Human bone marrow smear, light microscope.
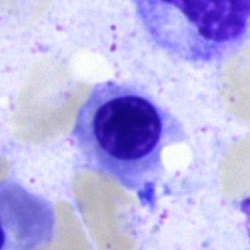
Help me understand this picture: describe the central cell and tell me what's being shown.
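Outline irregular and somewhat angular, not smoothly round. Nucleus off-centre toward the upper left; more cytoplasm on the right and lower side. Cytoplasm pale blue, without granules. Erythroblast.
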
